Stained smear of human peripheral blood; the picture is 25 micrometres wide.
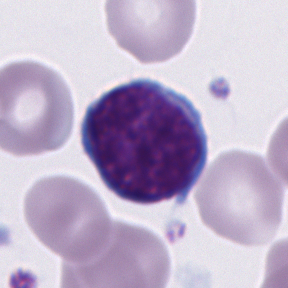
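Typical lymphocyte in a stained peripheral blood smear. The cell is about 11 micrometres across, and its round nucleus, without indentation, fills about 80% of the cell's area. The chromatin is dark purple and densely clumped, and the cytoplasm forms only a thin blue rim around the nucleus. Small reddish-purple dots are scattered over the cell.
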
